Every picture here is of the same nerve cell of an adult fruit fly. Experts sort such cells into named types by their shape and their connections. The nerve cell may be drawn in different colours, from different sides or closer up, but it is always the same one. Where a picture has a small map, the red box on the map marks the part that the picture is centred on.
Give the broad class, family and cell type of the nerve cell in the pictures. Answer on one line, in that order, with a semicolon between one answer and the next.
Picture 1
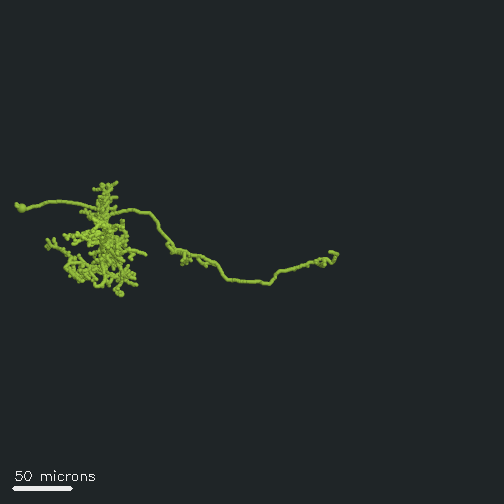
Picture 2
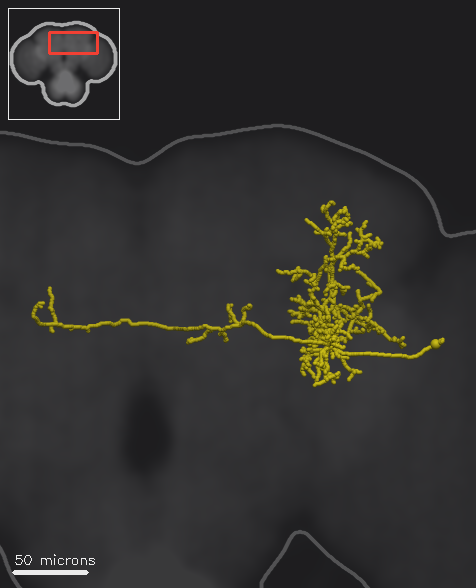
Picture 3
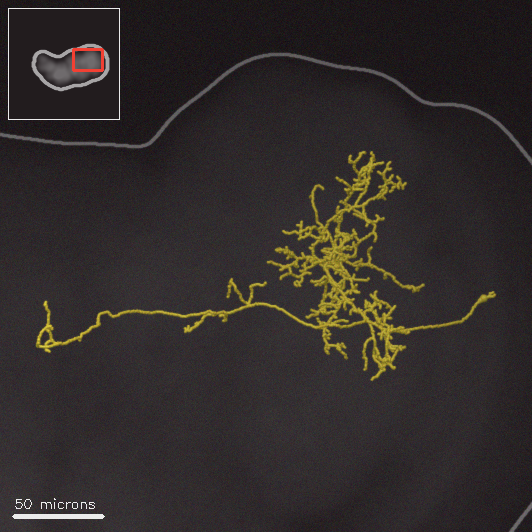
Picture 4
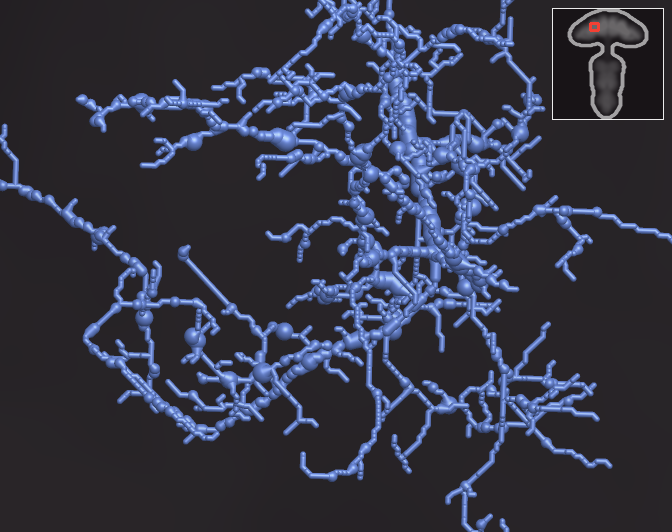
central-brain intrinsic neuron; hemilineage VLPl2_medial; AVLP189_b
